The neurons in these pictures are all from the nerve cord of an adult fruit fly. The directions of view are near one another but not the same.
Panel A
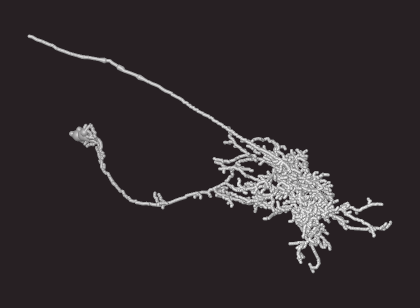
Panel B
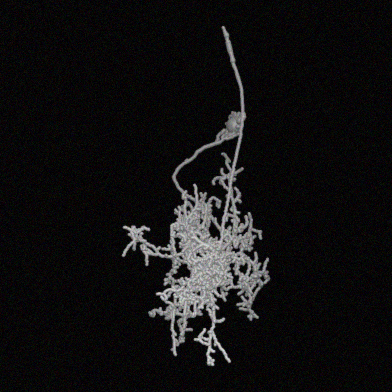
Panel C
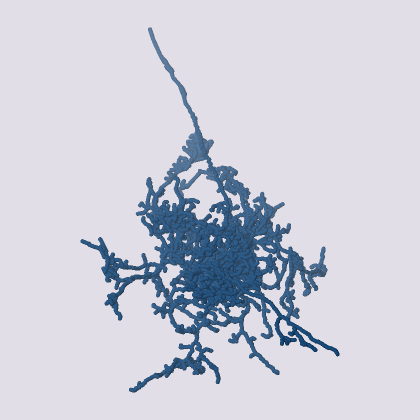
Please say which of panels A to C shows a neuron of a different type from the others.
A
